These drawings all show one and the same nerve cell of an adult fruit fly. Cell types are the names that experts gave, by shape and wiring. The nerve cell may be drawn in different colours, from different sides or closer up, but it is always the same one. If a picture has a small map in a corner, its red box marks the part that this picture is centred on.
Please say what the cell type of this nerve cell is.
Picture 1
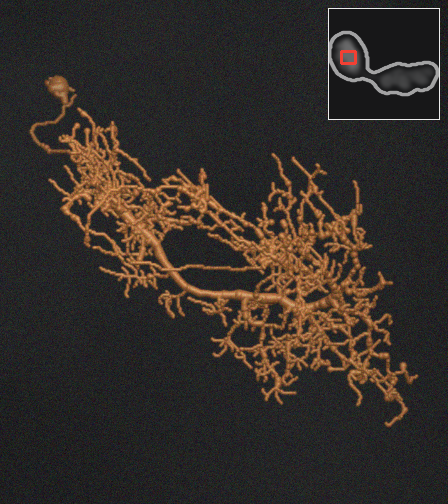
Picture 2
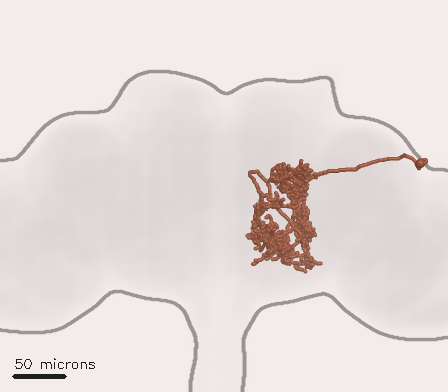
PS057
